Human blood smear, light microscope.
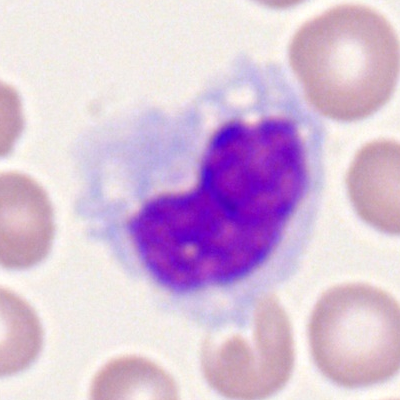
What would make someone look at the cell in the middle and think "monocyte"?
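Taking the points one at a time for this monocyte, start with the nucleus: it is indented, with a notch on its upper left edge.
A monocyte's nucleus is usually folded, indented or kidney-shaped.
Next, the cytoplasm: there is plenty of it, and it is pale grey-blue.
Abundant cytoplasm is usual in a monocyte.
Then the layout: the nucleus lies toward the lower right, so most of the cytoplasm is in the upper left. Finally, small clear vacuoles sit in the cytoplasm near the top of the cell.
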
